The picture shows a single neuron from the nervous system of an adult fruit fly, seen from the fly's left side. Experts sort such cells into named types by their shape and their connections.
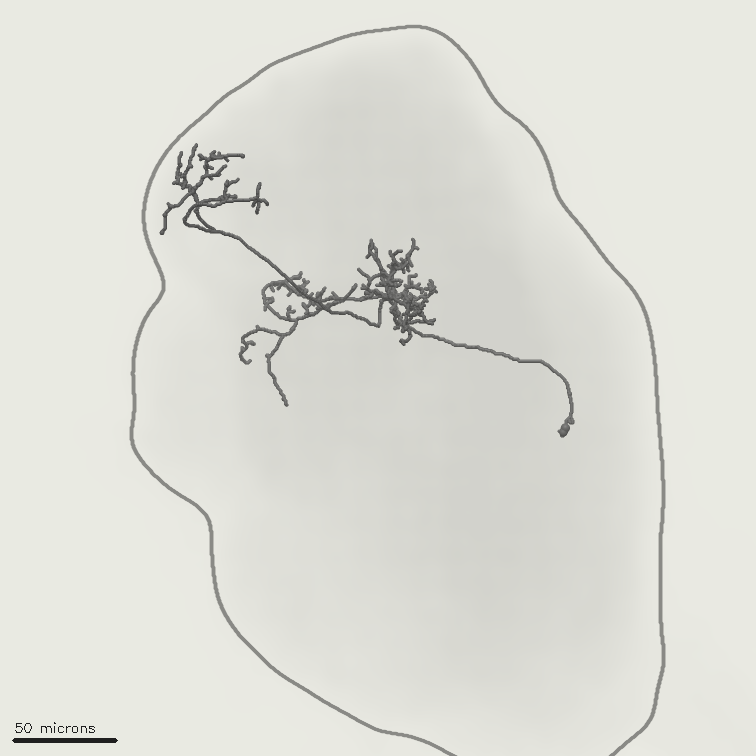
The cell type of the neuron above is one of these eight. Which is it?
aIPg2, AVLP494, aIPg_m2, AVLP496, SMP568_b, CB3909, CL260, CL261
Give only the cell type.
CL261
